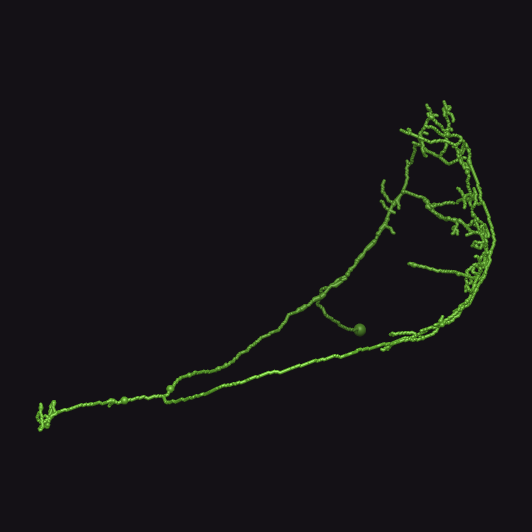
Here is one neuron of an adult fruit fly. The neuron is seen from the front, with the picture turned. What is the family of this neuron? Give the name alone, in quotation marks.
"hemilineage DM2_central"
